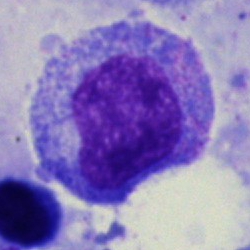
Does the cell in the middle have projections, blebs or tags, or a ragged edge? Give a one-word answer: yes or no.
Yes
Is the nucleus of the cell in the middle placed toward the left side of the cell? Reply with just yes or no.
No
